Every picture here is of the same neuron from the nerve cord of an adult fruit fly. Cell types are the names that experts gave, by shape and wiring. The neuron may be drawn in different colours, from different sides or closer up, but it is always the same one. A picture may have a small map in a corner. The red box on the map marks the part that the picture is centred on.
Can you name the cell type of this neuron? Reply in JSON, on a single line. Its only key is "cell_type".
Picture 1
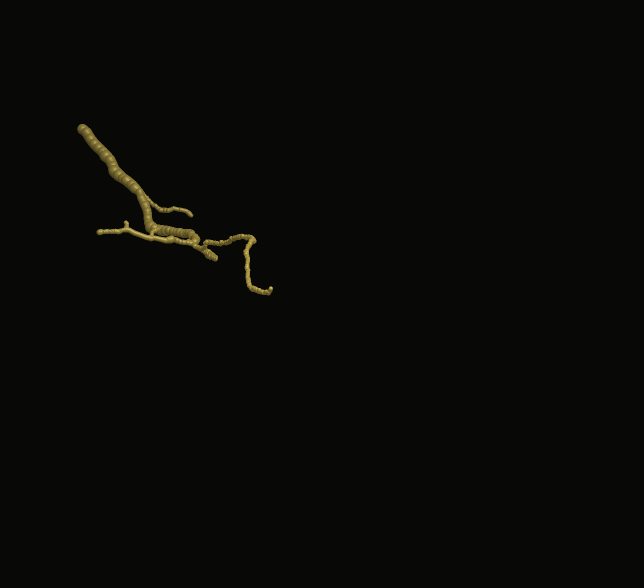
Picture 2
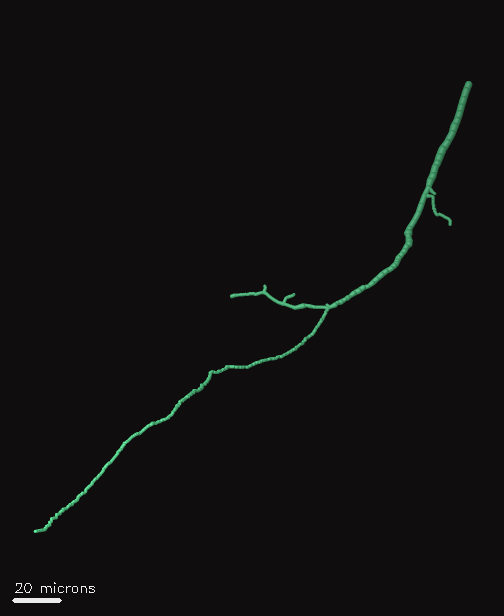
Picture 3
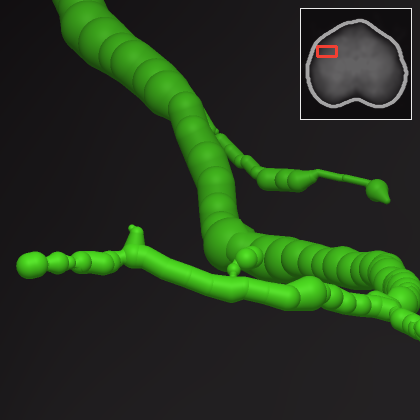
{"cell_type": "SApp08"}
